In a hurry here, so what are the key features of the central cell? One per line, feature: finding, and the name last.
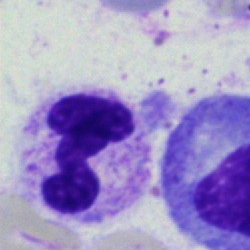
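Chromatin: see how dense, dark purple and clumped it is
Cytoplasm: pale pinkish-lilac, not blue
Granules: fine and lilac, scattered all through the cytoplasm
Vacuoles: none in the cytoplasm
Name: segmented neutrophil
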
